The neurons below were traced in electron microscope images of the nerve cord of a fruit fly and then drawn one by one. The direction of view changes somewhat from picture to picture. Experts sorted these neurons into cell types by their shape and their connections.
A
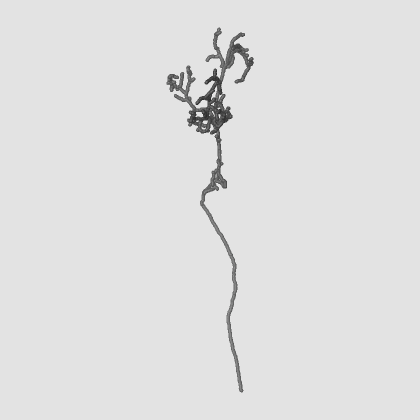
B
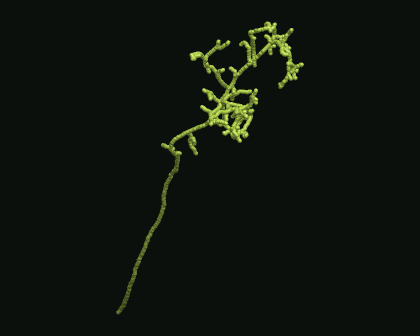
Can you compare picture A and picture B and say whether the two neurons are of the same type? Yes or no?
yes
